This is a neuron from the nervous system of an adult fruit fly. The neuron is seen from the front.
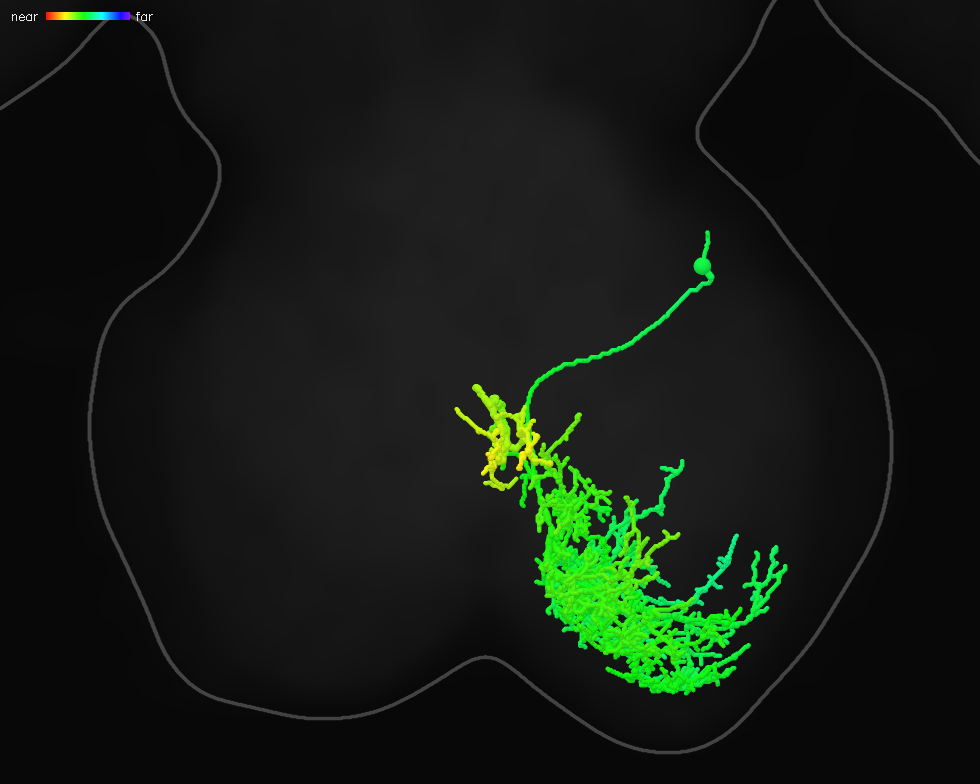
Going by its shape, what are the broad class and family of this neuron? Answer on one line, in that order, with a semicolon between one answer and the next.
nerve-cord intrinsic neuron; hemilineage 23B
